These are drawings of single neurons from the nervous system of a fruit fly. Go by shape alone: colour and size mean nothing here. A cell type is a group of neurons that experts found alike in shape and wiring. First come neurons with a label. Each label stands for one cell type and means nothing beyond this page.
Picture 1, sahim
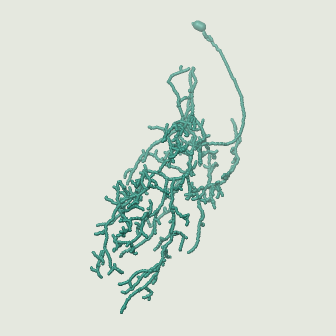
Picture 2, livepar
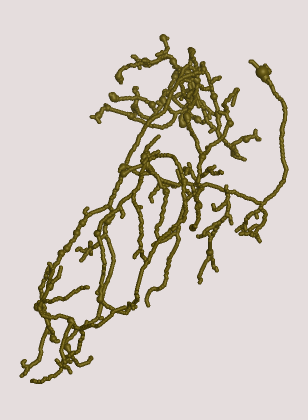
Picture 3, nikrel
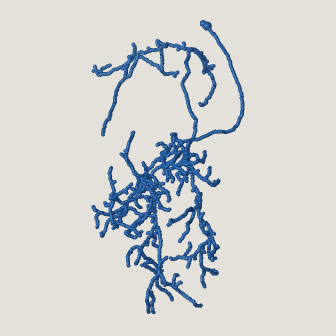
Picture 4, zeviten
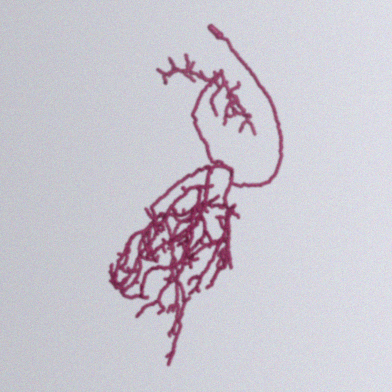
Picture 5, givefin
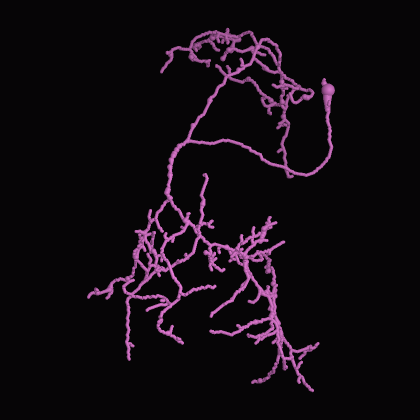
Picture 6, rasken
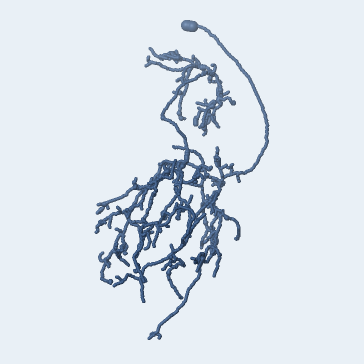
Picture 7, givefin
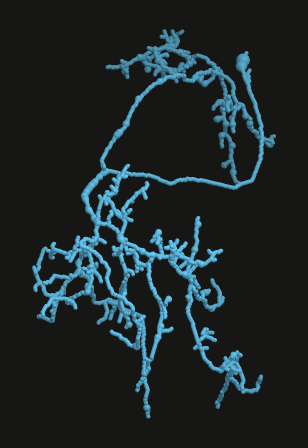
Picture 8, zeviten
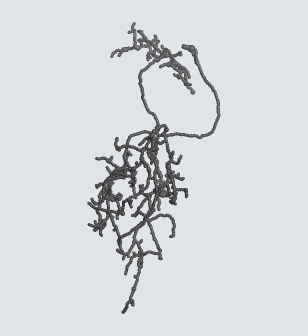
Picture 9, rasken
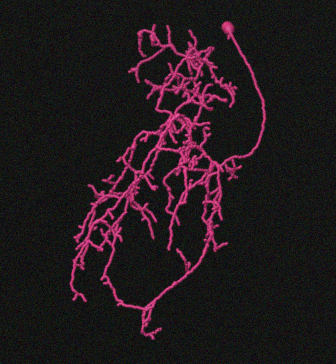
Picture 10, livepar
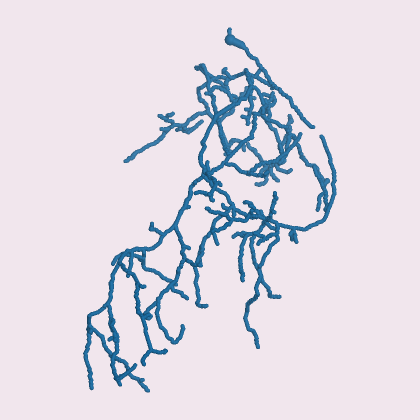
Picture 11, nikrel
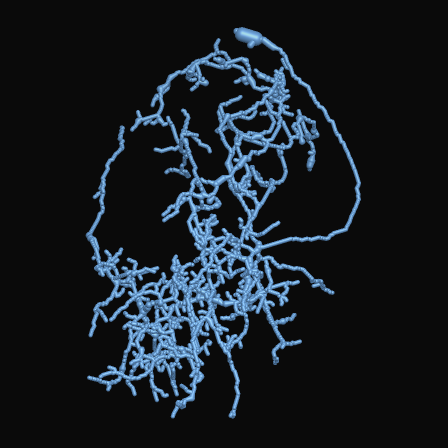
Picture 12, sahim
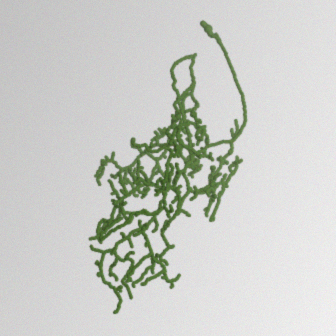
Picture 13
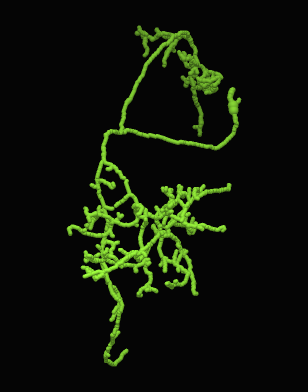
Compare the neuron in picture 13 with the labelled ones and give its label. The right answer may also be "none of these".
none of these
